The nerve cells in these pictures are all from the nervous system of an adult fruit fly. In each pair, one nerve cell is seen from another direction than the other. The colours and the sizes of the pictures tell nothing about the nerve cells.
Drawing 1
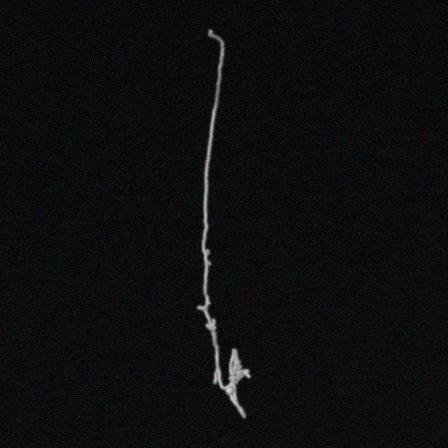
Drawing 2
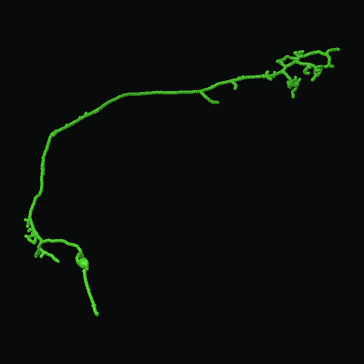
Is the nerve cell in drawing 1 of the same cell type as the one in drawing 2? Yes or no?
no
